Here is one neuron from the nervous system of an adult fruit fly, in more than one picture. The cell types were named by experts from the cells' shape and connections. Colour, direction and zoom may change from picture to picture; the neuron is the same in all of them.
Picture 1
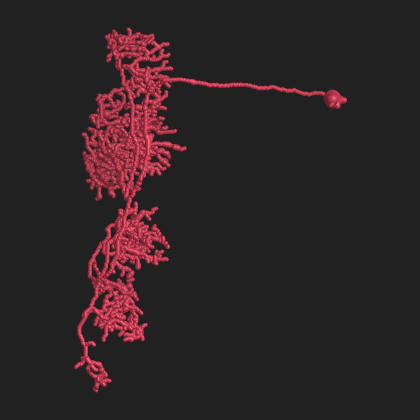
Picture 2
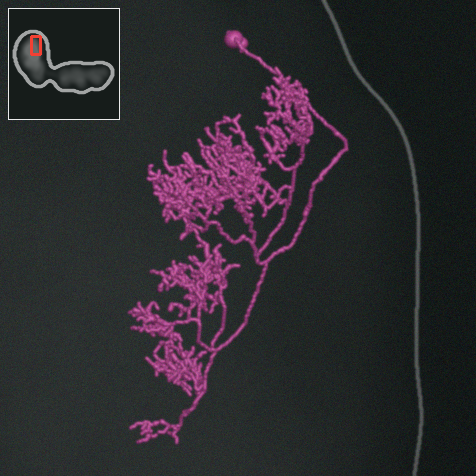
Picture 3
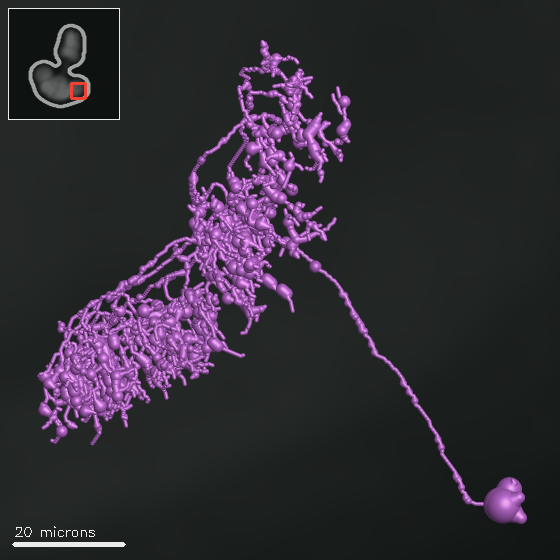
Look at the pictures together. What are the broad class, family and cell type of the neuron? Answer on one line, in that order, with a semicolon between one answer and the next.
optic-lobe intrinsic neuron; Pm; Pm3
